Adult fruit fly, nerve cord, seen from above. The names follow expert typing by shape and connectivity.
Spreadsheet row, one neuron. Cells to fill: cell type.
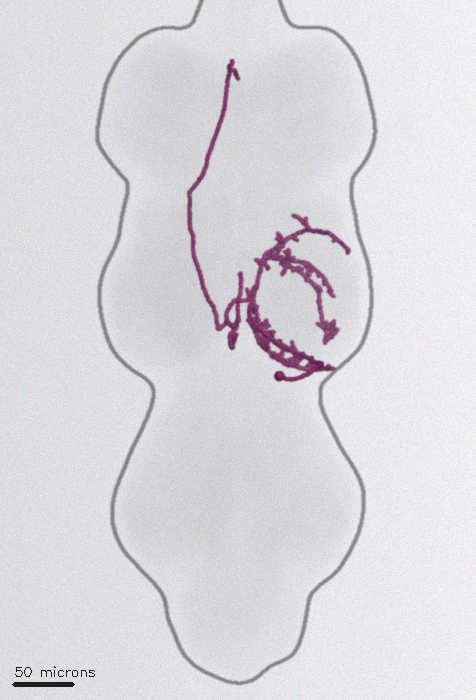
IN23B059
